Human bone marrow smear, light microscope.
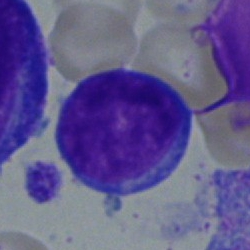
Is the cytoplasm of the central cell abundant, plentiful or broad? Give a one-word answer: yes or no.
No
